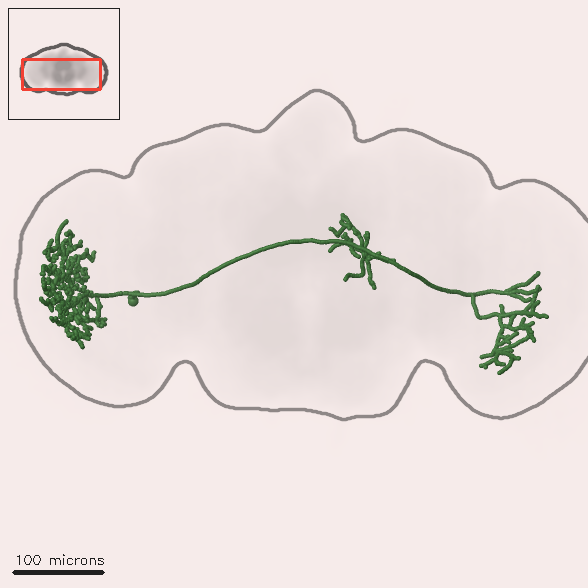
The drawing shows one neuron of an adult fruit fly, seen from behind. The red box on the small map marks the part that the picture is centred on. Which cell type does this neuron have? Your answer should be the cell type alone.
MeVPMe5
